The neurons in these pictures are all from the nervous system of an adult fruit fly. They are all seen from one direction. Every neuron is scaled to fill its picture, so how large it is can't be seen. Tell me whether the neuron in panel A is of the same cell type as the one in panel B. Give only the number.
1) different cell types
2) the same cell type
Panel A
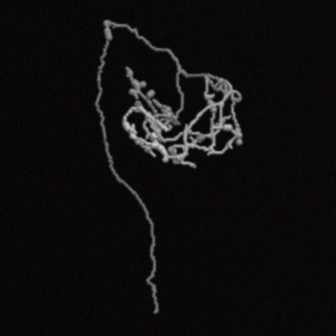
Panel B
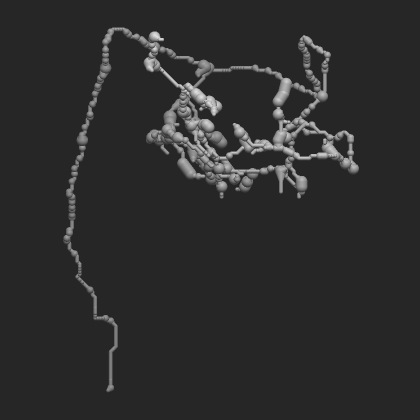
2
